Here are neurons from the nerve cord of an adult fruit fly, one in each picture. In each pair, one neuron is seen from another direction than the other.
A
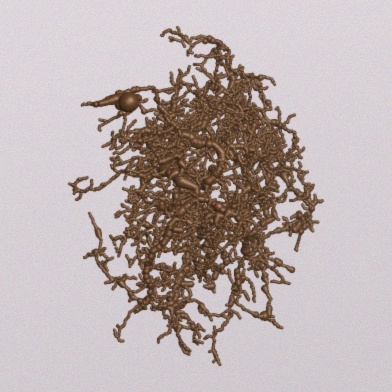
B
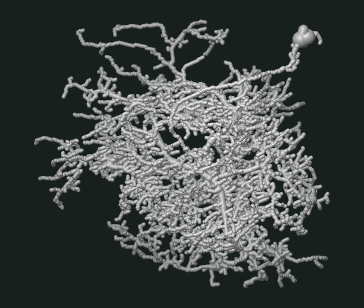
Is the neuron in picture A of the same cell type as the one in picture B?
yes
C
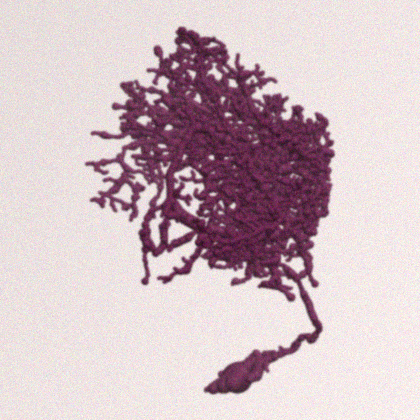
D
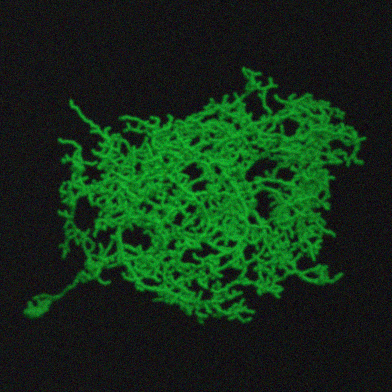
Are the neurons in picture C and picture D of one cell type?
no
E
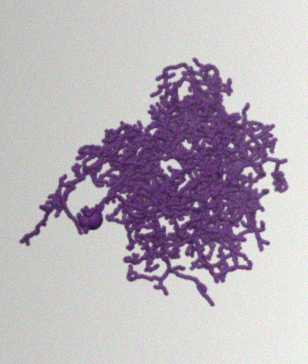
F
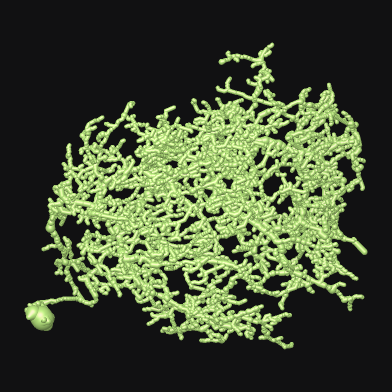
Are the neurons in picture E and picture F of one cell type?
yes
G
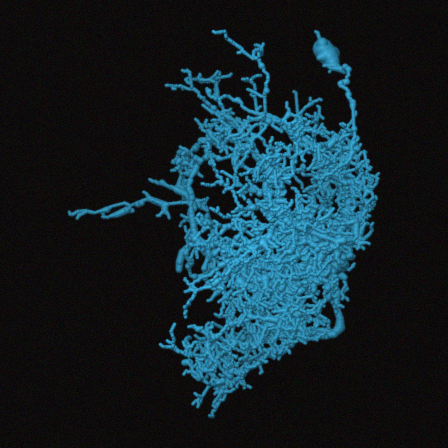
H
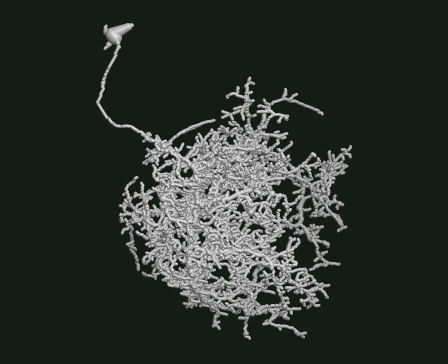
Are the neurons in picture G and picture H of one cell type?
yes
